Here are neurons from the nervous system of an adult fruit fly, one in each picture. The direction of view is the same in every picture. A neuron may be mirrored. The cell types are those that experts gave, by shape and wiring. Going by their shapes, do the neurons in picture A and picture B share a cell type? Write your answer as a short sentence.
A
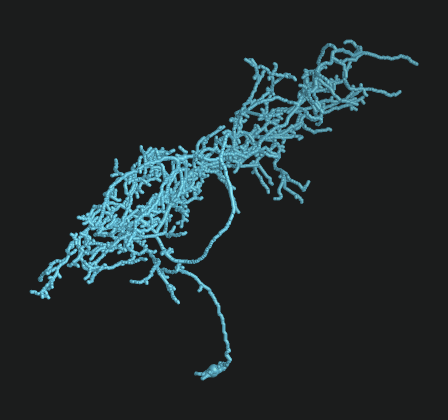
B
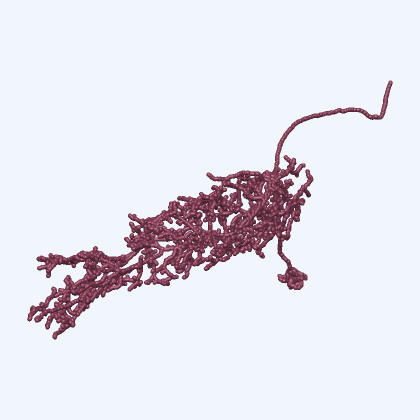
They are of different cell types.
